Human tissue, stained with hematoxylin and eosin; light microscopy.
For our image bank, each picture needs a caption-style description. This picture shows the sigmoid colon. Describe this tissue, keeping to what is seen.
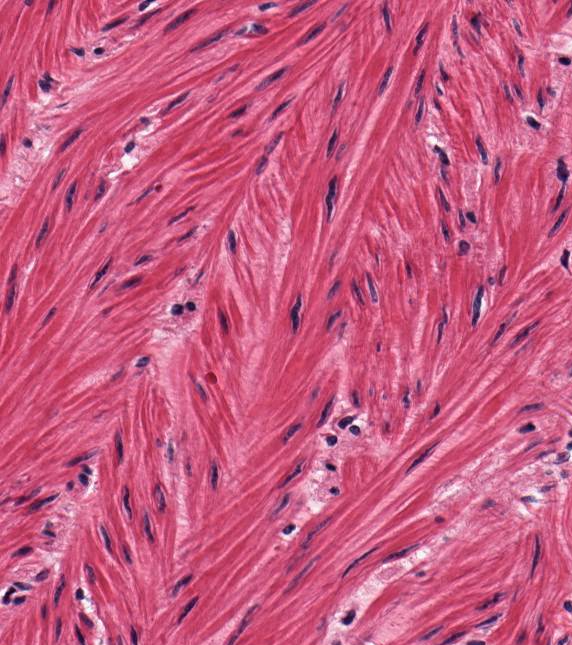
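Notice the spindle cells first: these are smooth muscle cells, and their cytoplasm is bright pink and finely fibrillar. If you look closely, you'll see no cross-striations in it. Between the muscle bundles run narrow strands of pale, loose connective tissue holding scattered small, round, dark nuclei. There's no epithelium and there are no glands anywhere in the field.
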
